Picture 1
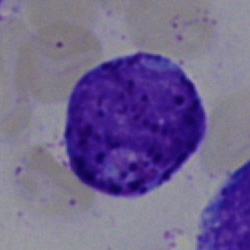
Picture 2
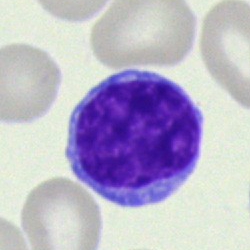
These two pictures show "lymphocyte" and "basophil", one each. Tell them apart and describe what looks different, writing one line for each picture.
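The cell in picture 1 is a basophil. Many dark purple-black granules are scattered across the entire cell.
The cell in picture 2 is a lymphocyte. The cytoplasm shows no granules.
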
